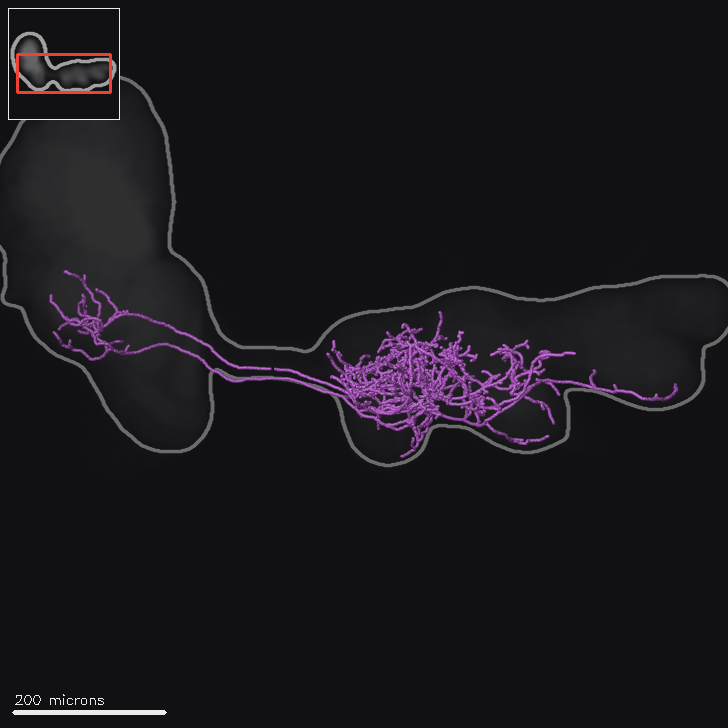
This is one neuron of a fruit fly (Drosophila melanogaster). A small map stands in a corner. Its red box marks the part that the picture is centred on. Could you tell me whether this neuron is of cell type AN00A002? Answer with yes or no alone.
yes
